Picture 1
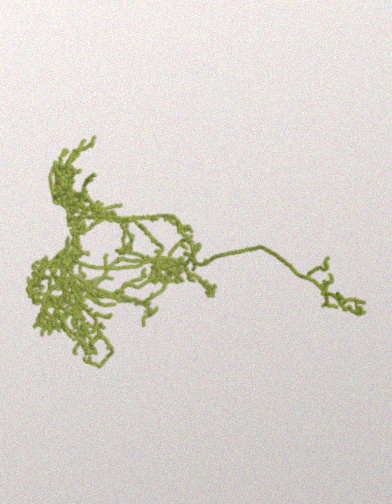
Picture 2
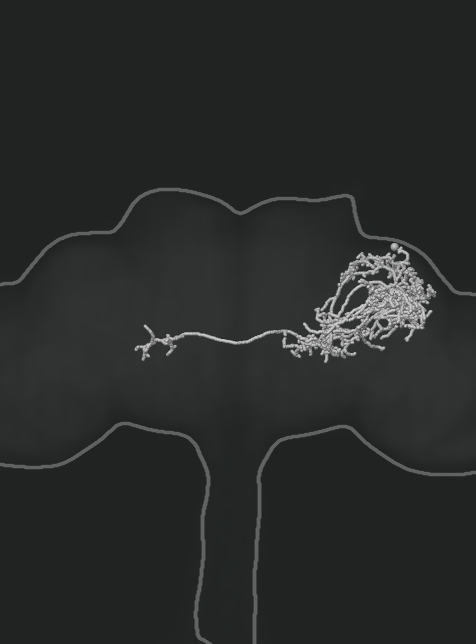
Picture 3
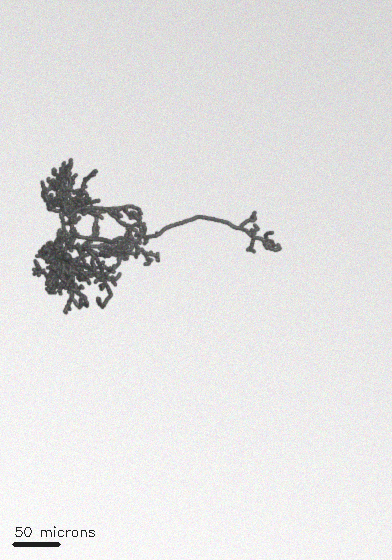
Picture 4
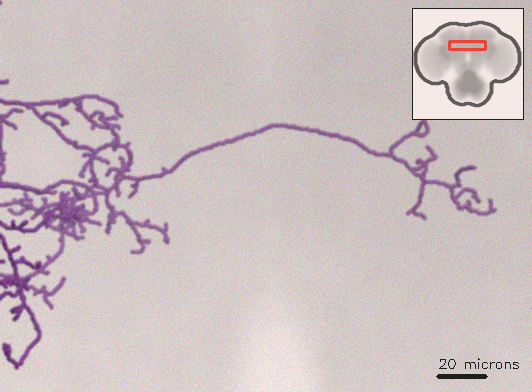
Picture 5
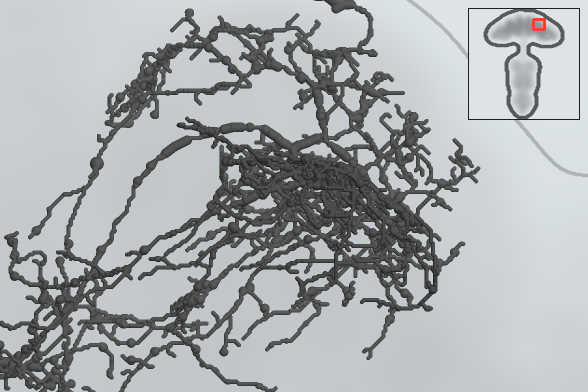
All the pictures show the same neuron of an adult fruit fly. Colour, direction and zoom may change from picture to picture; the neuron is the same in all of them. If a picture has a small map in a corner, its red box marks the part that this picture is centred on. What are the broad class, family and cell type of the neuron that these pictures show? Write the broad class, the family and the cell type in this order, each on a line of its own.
central-brain intrinsic neuron
hemilineage SLPa&l1_anterior
AVLP211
